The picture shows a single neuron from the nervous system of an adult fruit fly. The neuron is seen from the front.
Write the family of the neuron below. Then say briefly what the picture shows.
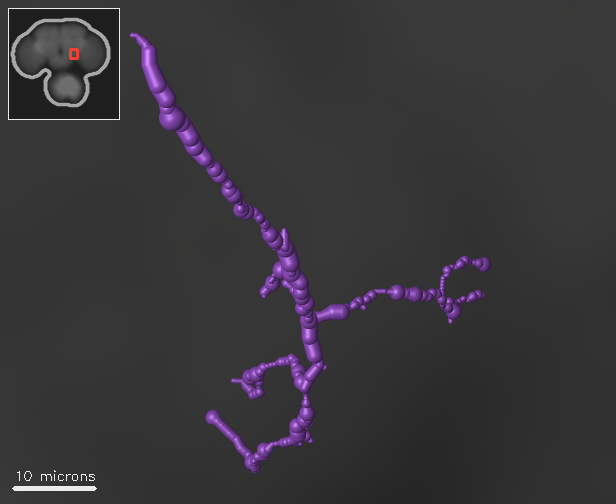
Its family is called class mechanosensory. Its broad class is sensory neuron entering the brain. No cell body is drawn. From top to bottom in the picture it spans about 55 microns. There are a dozen or fewer branch ends.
